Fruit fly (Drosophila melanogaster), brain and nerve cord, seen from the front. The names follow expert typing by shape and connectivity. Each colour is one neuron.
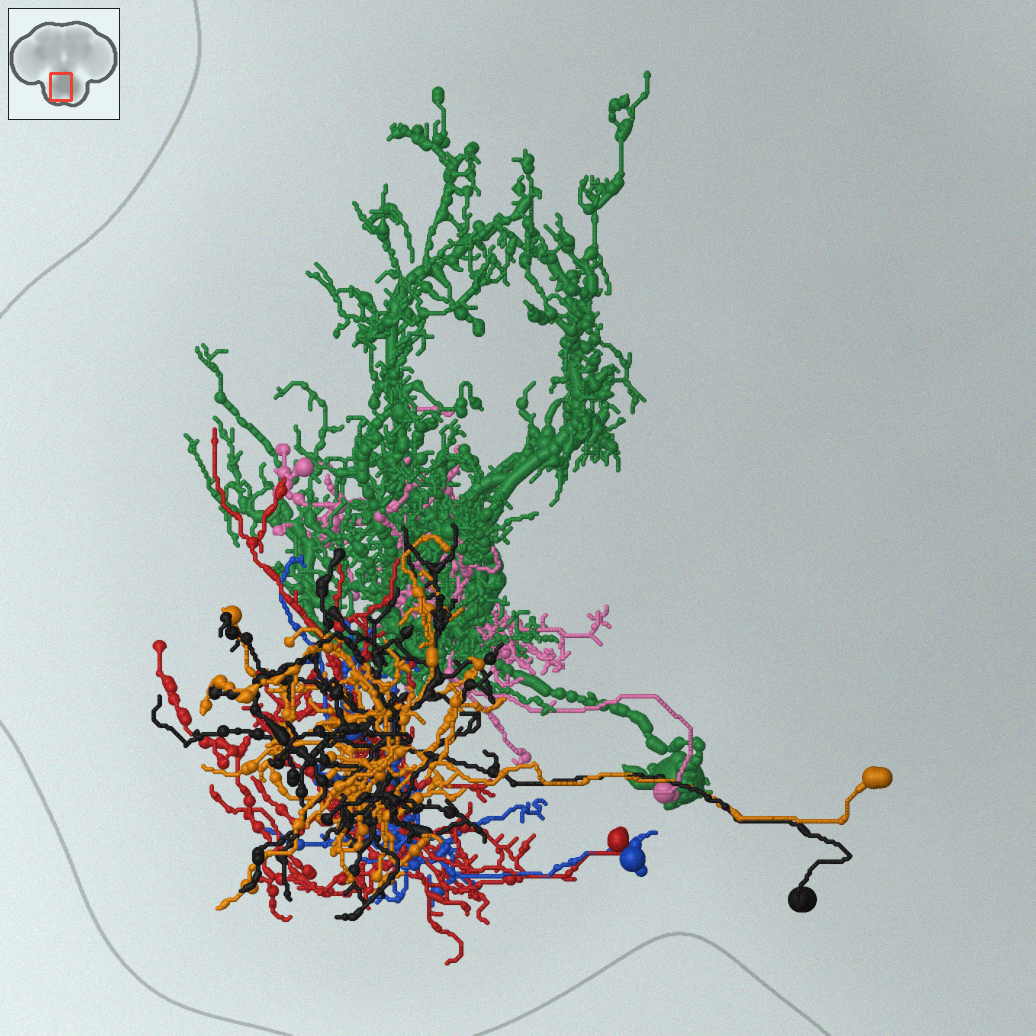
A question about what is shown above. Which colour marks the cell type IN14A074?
orange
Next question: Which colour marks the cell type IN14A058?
pink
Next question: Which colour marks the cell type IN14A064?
black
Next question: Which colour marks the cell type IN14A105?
blue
